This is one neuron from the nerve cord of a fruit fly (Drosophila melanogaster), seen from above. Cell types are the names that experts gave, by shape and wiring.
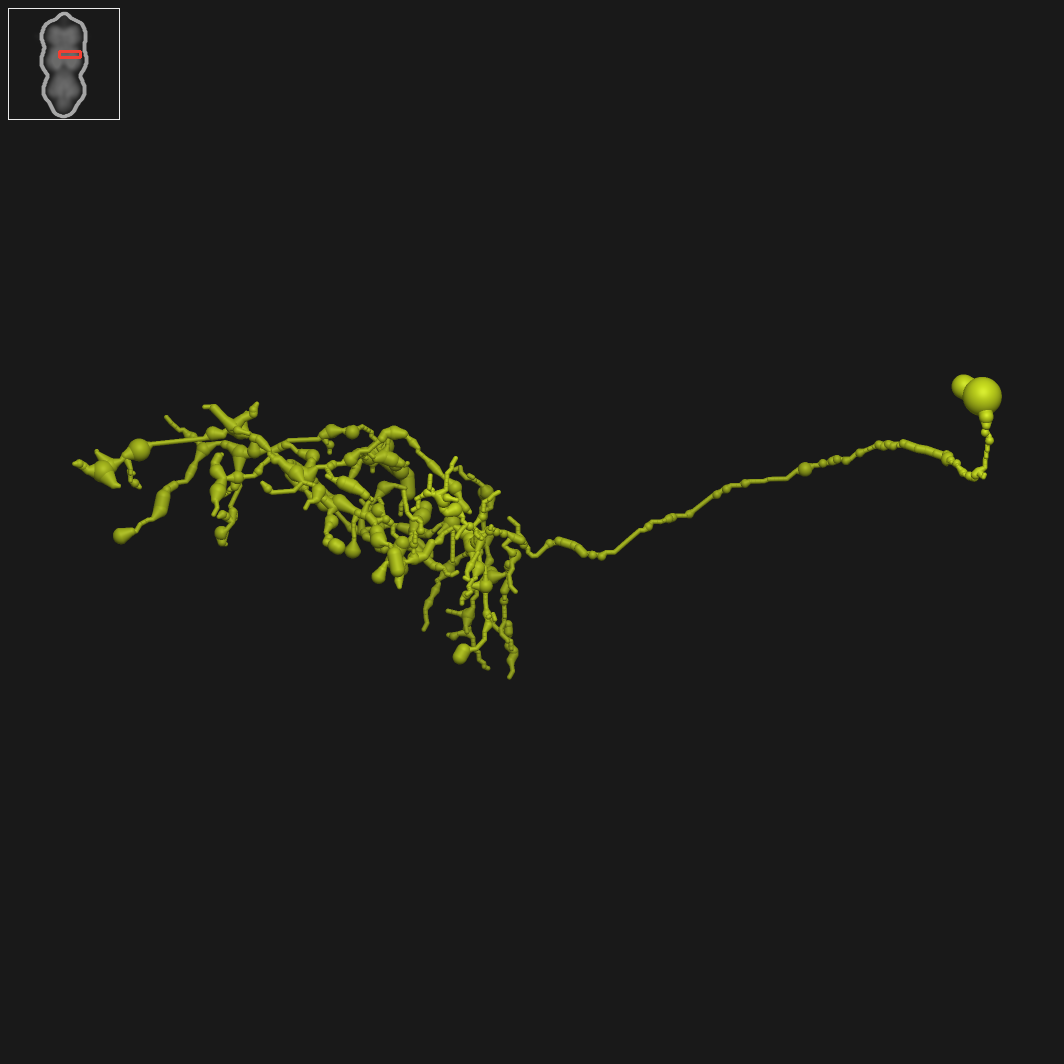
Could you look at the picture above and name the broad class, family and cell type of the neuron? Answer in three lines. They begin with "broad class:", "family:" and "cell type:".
broad class: nerve-cord intrinsic neuron
family: hemilineage 09A
cell type: IN09A044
